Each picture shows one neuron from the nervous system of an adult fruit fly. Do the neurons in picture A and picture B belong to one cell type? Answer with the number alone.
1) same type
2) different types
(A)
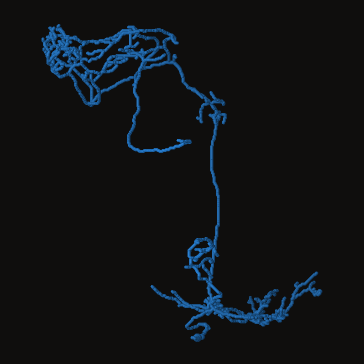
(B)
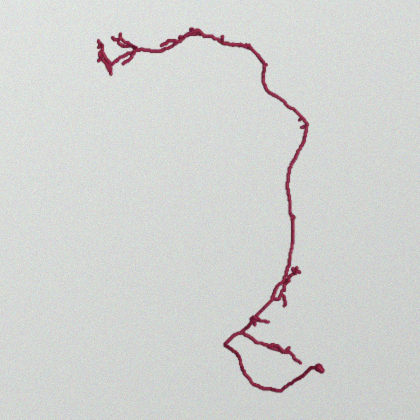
2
